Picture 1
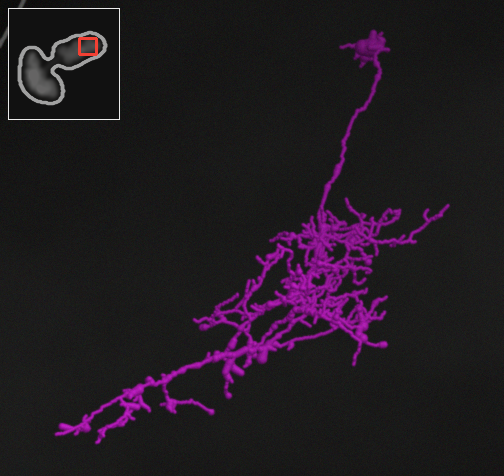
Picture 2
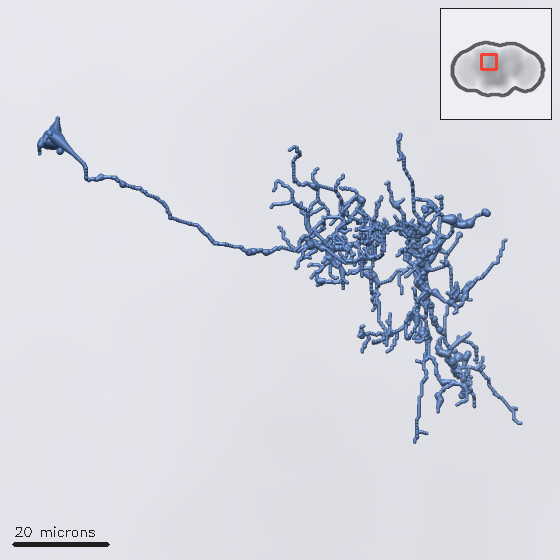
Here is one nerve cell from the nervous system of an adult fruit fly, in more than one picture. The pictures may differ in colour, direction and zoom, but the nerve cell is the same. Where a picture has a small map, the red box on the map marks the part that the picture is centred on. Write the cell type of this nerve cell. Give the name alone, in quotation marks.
"INXXX335"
